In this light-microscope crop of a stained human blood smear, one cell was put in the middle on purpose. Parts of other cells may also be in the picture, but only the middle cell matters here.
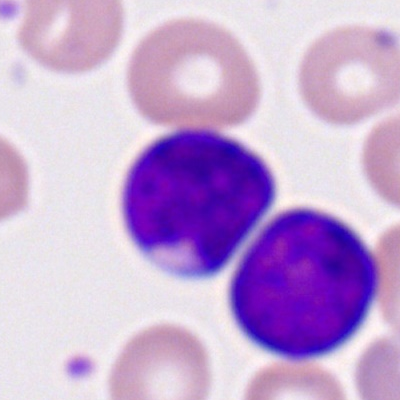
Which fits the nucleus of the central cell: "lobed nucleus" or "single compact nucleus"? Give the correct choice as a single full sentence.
Round, oval or kidney-shaped, the nucleus of this cell is one compact undivided mass.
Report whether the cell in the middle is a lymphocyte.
no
